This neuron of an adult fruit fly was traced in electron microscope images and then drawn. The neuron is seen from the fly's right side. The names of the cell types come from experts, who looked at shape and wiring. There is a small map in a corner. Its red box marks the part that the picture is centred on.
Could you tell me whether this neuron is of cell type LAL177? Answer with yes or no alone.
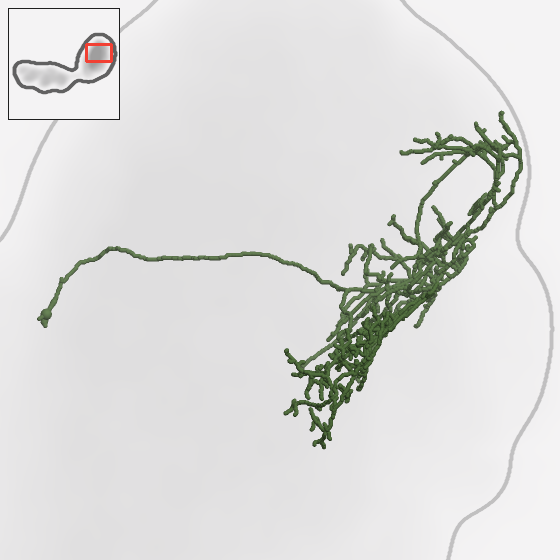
yes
